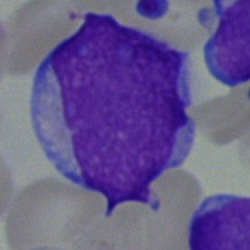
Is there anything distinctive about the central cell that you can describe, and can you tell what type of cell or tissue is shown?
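Look at the cytoplasm: no granules can be seen. The chromatin is finely stippled and evenly spread, with no coarse clumps. The lower edge narrows to a small pointed tip, with pale red cells pressed against it. This is a blast.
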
